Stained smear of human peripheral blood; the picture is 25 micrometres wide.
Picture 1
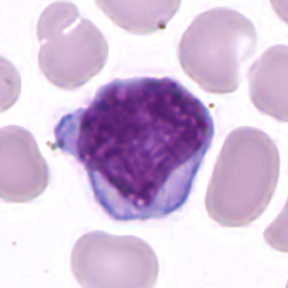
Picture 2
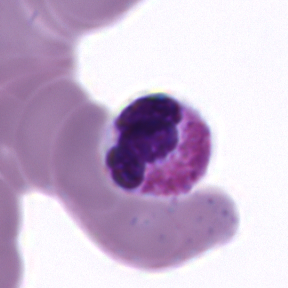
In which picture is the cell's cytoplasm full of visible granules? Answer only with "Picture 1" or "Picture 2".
Picture 2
